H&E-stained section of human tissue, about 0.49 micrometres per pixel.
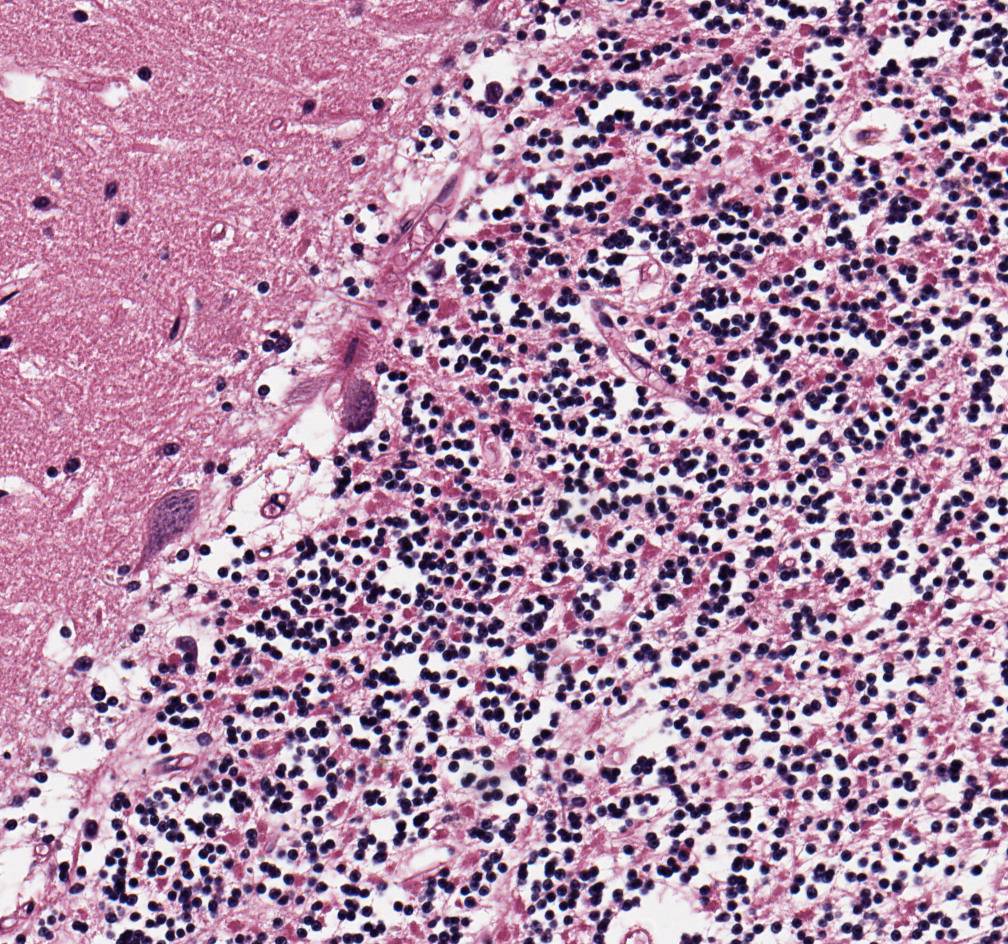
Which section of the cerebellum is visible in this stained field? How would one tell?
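The densely cellular layer at lower right is the granular layer. Small, round, uniformly dark nuclei with scant cytoplasm crowd it, with small irregular pink islands between them.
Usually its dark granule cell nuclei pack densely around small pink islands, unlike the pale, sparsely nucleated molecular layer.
A few Purkinje cells lie along its diagonal boundary with a pale pink fibrillar layer.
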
